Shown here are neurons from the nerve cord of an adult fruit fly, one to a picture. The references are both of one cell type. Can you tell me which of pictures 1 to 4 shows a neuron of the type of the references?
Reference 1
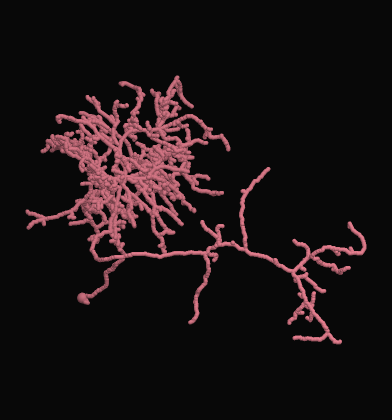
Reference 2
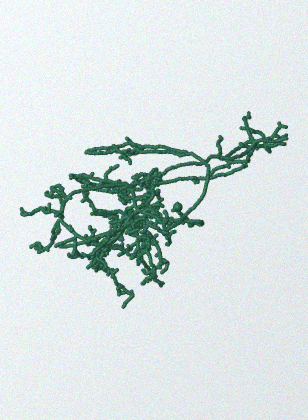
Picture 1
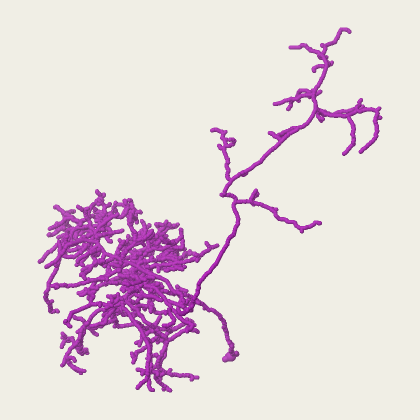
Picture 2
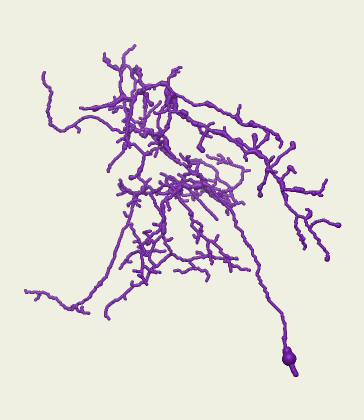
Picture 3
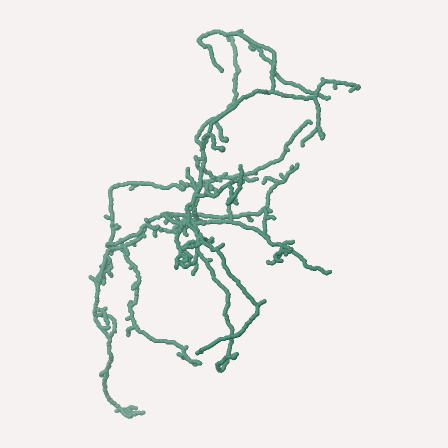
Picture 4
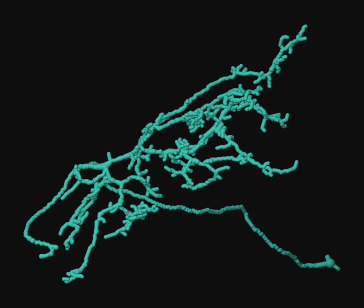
1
